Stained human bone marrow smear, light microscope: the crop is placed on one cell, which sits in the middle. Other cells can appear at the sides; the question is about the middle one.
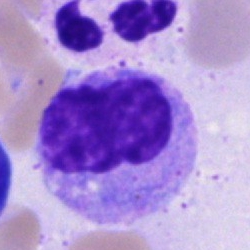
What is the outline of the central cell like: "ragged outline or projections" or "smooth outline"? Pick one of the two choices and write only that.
Smooth outline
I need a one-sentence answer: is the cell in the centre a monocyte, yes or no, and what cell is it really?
Yes, the cell in the central position is a monocyte.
